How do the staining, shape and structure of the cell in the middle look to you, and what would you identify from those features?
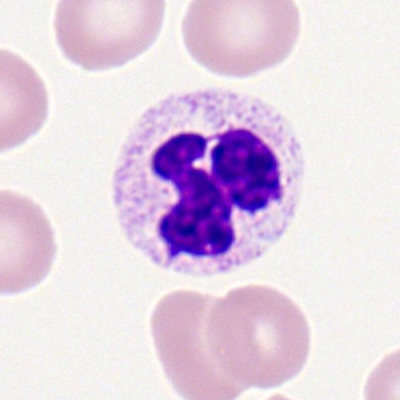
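Nucleus in three lobes. Chromatin dark purple, coarsely clumped. Cytoplasm pale pinkish-lilac, filled with fine lilac granules. Segmented neutrophil.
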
